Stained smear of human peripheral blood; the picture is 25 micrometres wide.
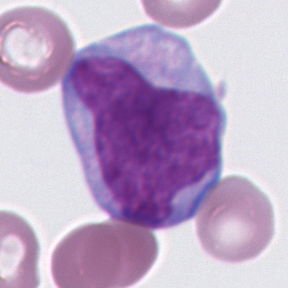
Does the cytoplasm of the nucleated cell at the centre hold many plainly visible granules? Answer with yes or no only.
No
